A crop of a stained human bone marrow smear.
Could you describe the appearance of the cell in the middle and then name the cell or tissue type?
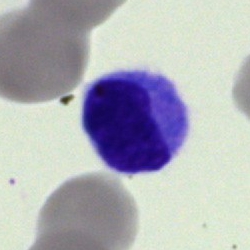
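Most of cell taken up by nucleus. Narrow band of paler lilac-blue cytoplasm at upper right. No granules in cytoplasm. No clear vacuoles. Cell: lymphocyte.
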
